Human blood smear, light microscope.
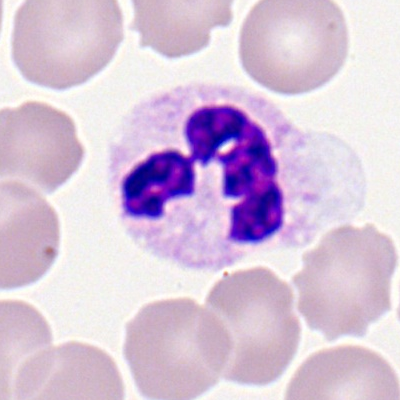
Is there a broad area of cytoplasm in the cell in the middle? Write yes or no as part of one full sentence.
Yes, it is abundant cytoplasm that surrounds its nucleus.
